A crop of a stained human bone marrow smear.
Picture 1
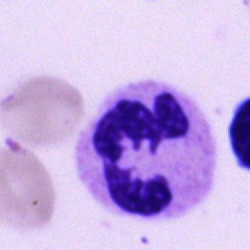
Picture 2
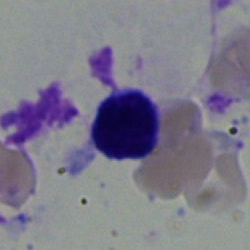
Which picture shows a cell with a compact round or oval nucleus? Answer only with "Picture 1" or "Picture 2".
Picture 2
